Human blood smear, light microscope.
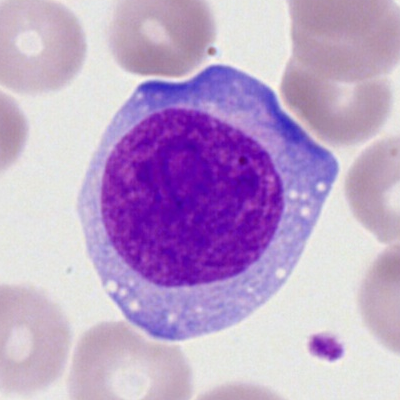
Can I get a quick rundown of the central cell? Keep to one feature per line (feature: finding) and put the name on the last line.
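Outline: angular and irregular, fairly straight edges meeting at corners
Nucleus: toward the left, leaving a wider band of cytoplasm on the right
Cytoplasm: blue, deepest blue along the upper edge
Vacuoles: small and clear, mostly on the right and lower sides
Name: myeloblast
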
